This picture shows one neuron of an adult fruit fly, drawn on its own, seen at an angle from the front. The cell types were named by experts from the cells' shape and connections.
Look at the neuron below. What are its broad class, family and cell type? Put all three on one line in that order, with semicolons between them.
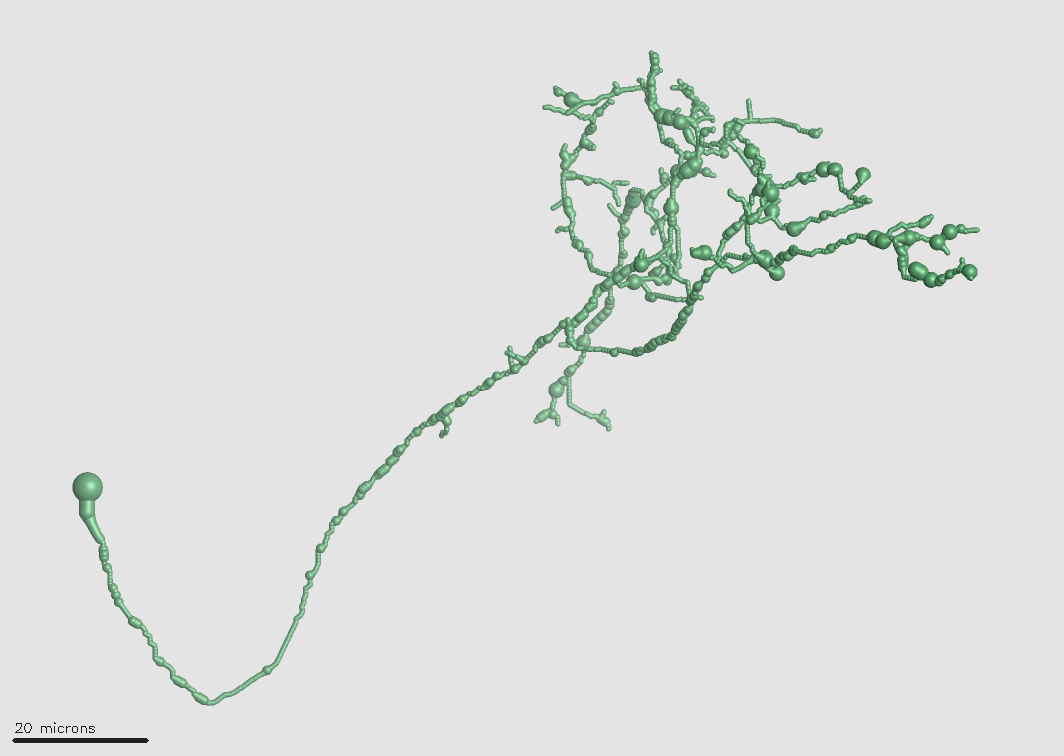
central-brain intrinsic neuron; hemilineage SLPal3_and_SLPal4_dorsal; SLP204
